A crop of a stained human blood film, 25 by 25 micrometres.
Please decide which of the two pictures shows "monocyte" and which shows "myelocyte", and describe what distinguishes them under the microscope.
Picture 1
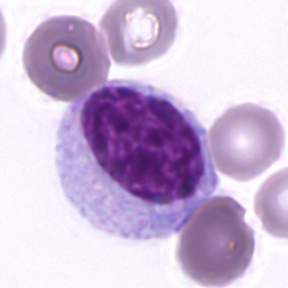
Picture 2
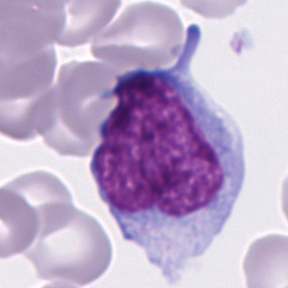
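Picture 1 holds the myelocyte, picture 2 the monocyte. First, the outline. The myelocyte is smooth and roundish, about 14 micrometres across, with no surface projections. The monocyte is irregular and angular, with a single slender finger-like projection extending upward from its top right. Second, the nucleus. In the myelocyte it is oval, about 12 by 8 micrometres, with an even outline and no notch or indentation. It fills about 50% of the cell's area and lies toward the upper right. In the monocyte the nucleus measures about 13 by 11 micrometres.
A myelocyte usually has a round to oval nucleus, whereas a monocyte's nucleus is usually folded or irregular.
Third, the cytoplasm colour, which is pale greyish-blue in the myelocyte and pale grey-blue in the monocyte. Fourth, the granules. Fine purplish granules are scattered through the myelocyte's cytoplasm, whereas the monocyte's cytoplasm holds only a fine, faint lilac dusting rather than distinct coarse granules. Fifth, vacuoles, of which the myelocyte's cytoplasm contains none. Last, the surroundings. Red cells touch the myelocyte at its upper left, right and lower right edges, and they lie against the left side of the monocyte.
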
